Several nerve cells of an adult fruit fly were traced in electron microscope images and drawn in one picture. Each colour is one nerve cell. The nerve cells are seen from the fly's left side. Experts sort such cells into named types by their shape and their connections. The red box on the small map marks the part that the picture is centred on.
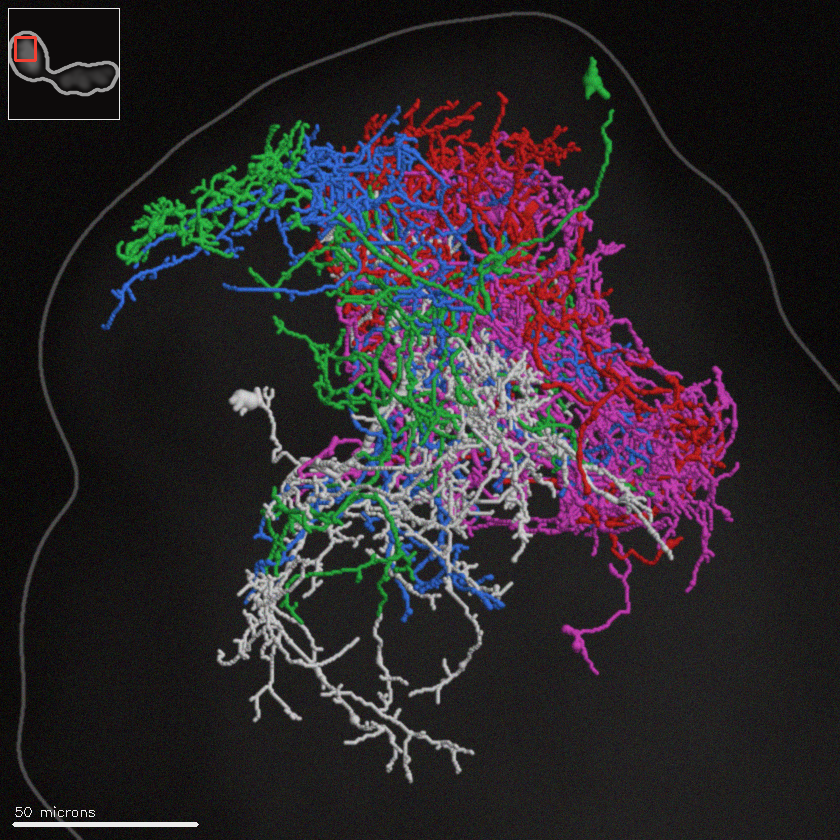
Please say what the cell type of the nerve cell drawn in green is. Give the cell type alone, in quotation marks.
"SMP418"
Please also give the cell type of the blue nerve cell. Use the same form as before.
"SLP130"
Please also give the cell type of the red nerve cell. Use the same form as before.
"SLP004"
